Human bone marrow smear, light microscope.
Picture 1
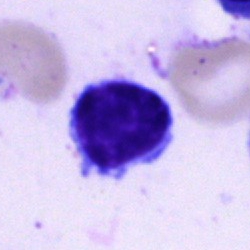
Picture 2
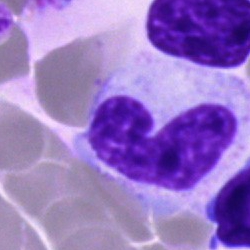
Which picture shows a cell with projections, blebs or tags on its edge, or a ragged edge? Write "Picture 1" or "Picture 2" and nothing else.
Picture 1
